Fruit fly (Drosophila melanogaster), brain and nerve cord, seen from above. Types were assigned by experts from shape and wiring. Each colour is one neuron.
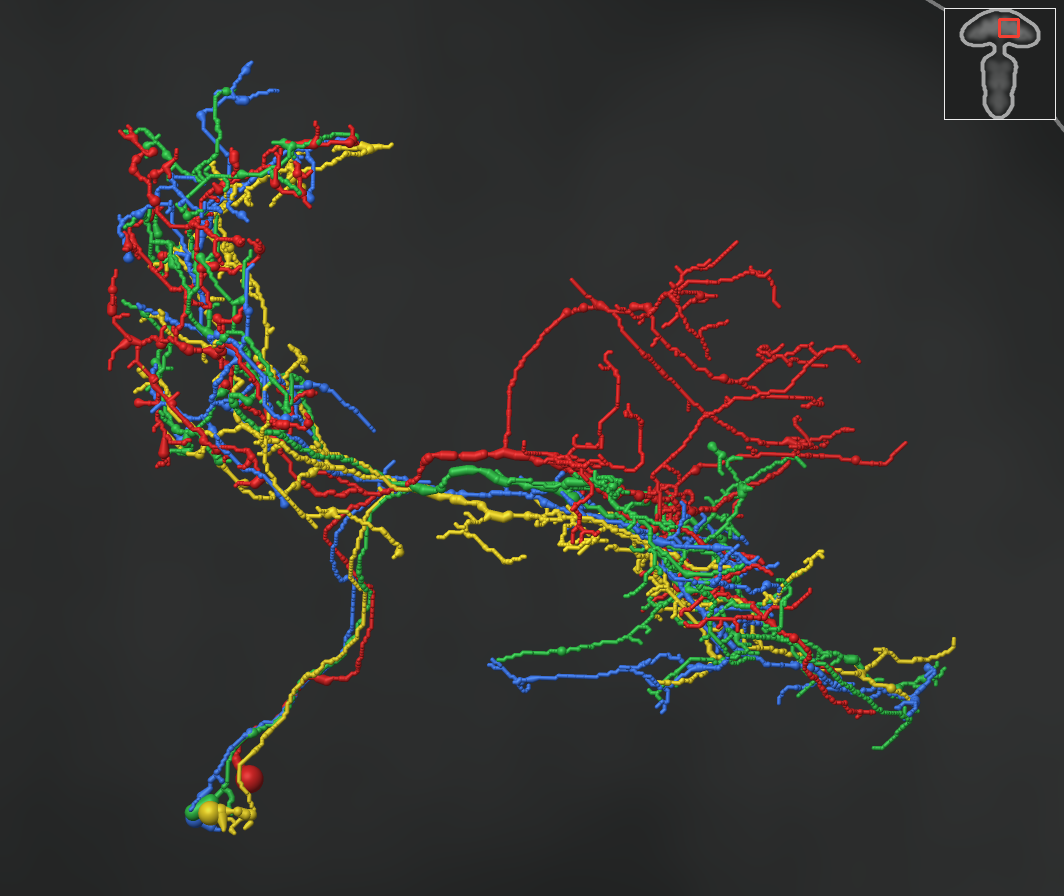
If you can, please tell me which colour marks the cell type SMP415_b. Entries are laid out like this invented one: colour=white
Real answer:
colour=yellow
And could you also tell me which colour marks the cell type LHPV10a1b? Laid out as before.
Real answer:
colour=green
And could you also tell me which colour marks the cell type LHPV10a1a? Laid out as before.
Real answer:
colour=blue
